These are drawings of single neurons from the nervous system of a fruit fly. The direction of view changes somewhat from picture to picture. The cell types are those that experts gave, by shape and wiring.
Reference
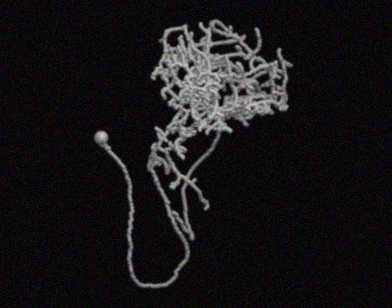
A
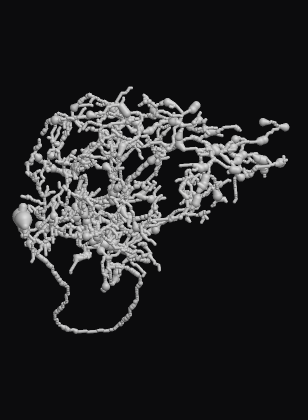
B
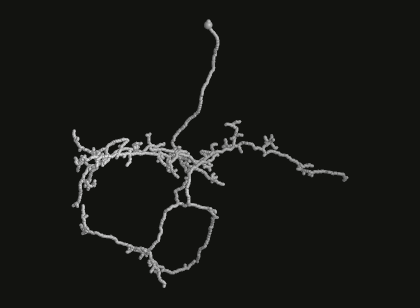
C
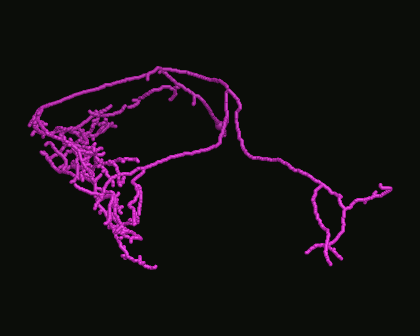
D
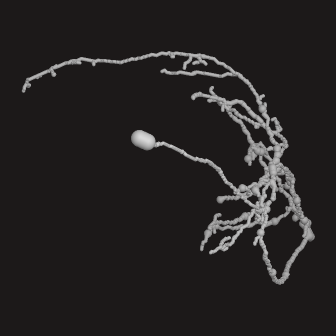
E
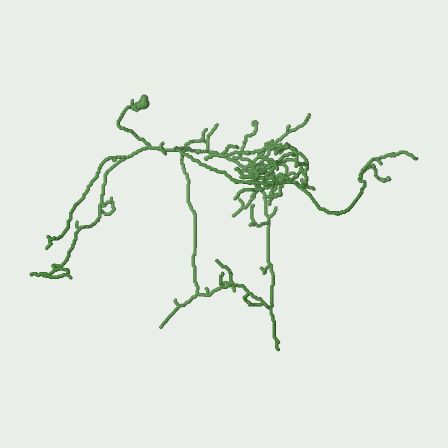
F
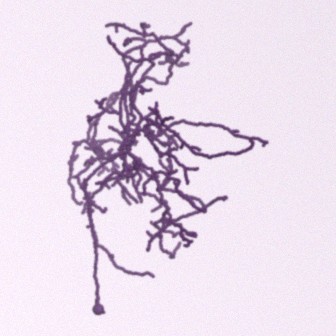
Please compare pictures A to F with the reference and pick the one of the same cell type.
Picture A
